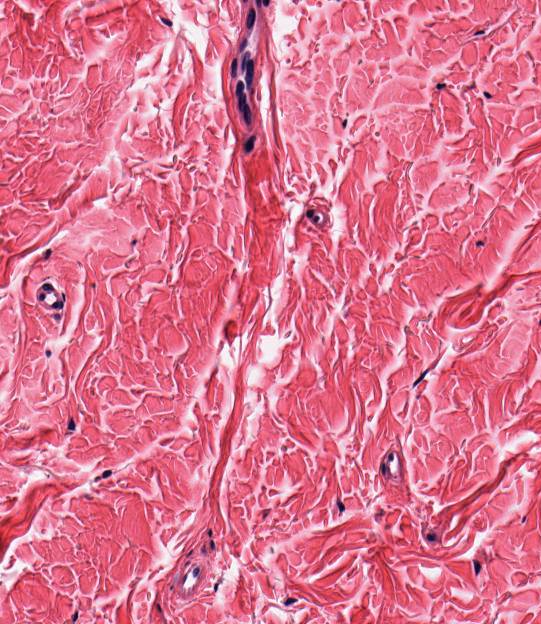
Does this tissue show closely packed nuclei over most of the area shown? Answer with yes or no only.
No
